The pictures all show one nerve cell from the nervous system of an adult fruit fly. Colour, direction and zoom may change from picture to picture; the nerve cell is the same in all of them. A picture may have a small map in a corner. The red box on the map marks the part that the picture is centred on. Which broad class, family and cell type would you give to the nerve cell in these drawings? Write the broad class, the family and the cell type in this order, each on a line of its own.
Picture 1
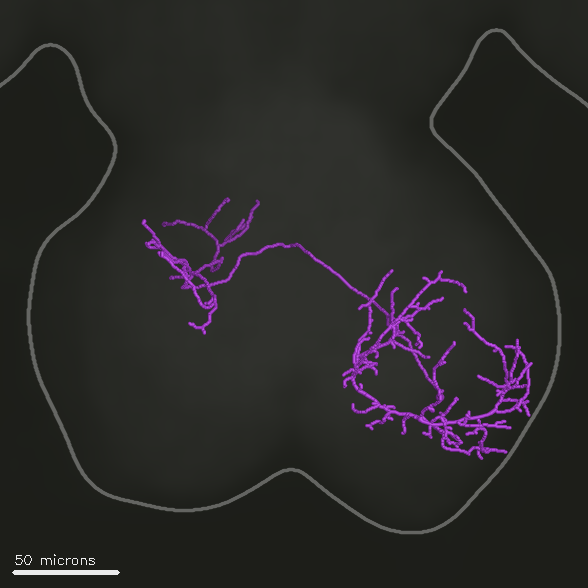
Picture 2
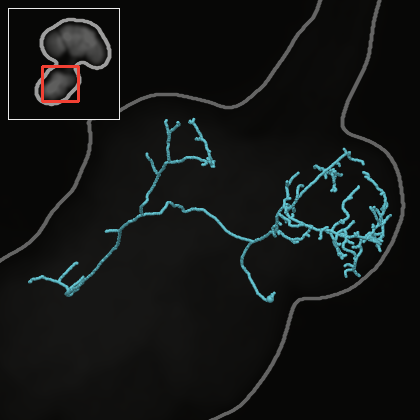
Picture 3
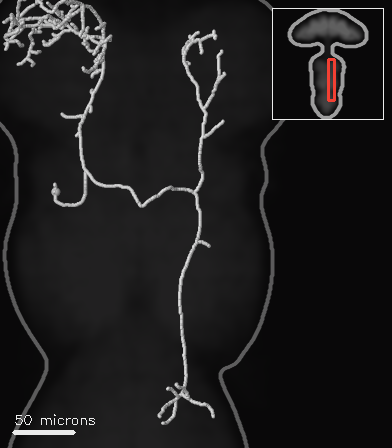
nerve-cord intrinsic neuron
hemilineage 08B
IN08B040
